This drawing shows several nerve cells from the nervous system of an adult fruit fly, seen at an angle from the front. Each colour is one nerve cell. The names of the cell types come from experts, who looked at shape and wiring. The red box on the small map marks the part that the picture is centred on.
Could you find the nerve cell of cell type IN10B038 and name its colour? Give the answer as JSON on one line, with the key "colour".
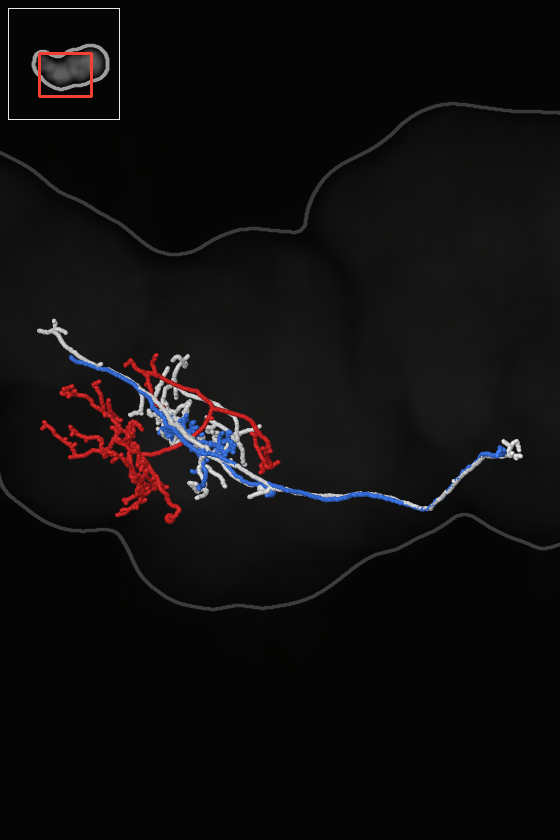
{"colour": "red"}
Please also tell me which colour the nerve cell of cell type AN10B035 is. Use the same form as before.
{"colour": "white"}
